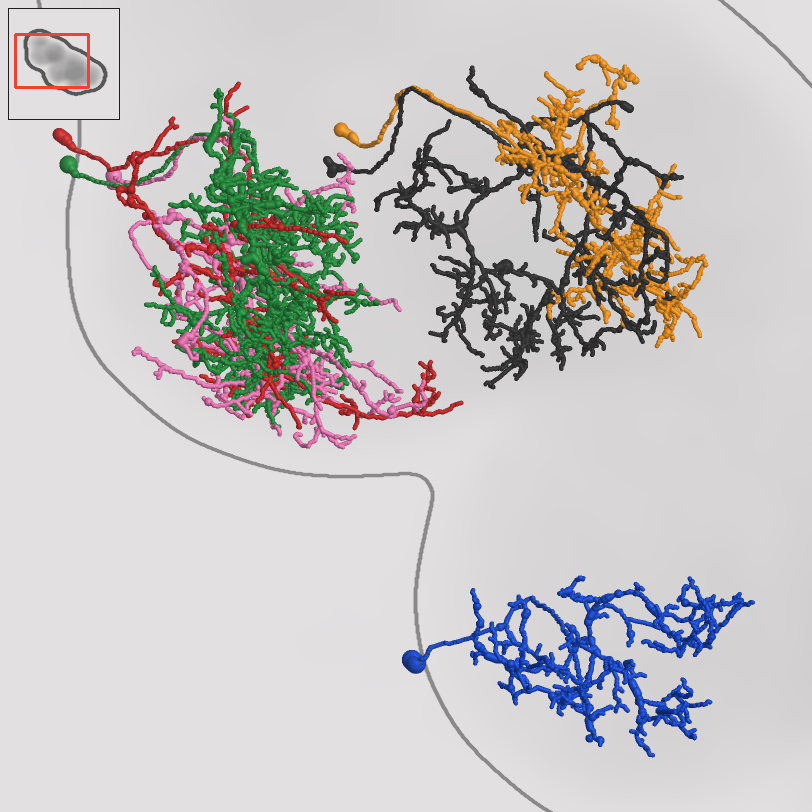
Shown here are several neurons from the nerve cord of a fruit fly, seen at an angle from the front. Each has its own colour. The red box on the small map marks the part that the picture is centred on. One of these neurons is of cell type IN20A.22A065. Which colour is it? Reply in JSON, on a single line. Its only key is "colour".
{"colour": "blue"}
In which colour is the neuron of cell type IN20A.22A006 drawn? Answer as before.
{"colour": "green"}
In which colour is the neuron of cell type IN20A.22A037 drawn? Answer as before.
{"colour": "red"}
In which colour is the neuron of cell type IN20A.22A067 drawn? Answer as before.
{"colour": "orange"}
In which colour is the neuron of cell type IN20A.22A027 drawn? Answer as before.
{"colour": "black"}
